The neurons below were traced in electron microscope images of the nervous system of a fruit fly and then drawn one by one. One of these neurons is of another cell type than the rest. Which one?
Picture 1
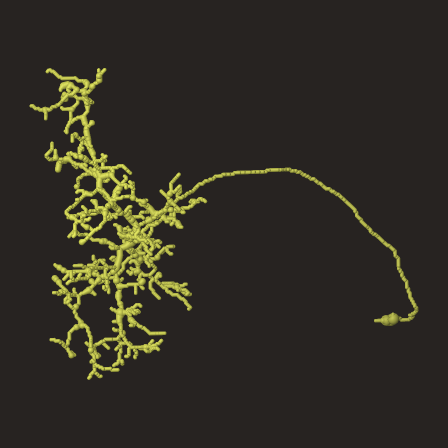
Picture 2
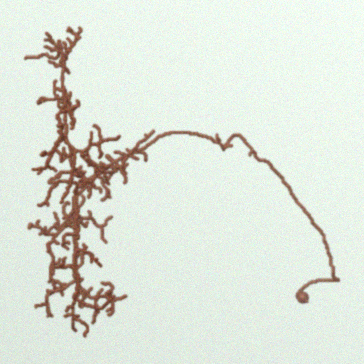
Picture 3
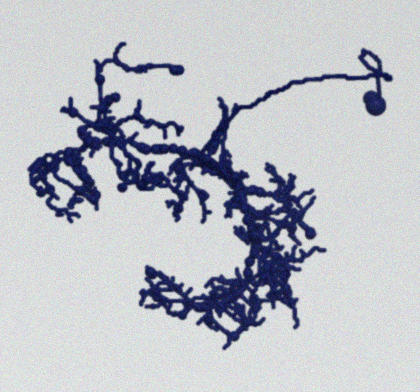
3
